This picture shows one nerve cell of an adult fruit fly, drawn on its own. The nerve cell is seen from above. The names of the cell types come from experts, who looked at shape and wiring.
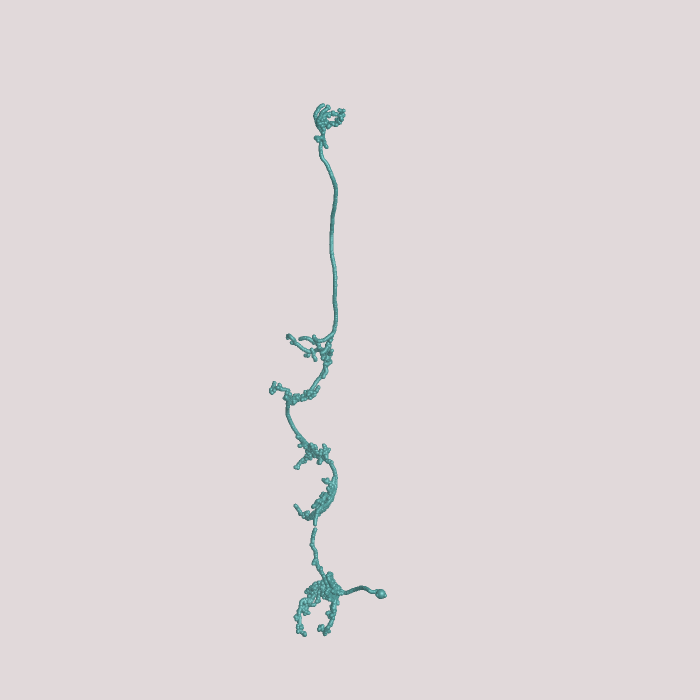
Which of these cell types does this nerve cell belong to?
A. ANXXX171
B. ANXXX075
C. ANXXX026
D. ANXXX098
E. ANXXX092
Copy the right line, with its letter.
E. ANXXX092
